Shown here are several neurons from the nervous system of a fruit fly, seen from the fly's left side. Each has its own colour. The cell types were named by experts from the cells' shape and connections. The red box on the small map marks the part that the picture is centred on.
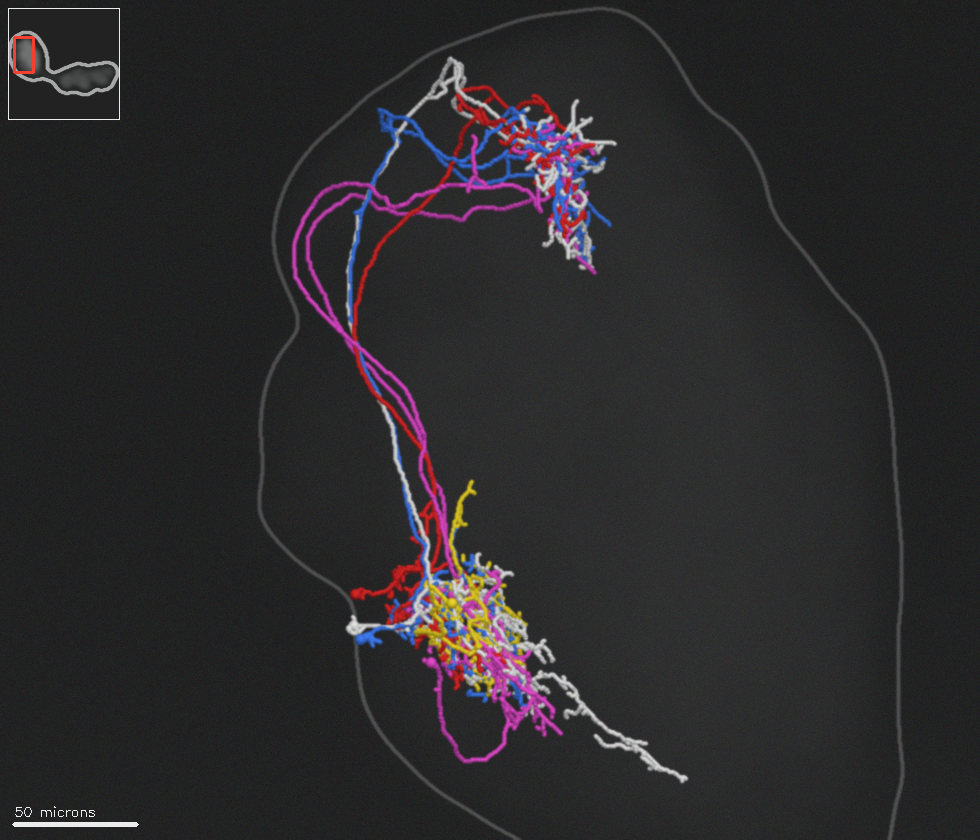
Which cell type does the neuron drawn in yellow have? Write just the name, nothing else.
GNG566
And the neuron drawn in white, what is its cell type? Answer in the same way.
GNG485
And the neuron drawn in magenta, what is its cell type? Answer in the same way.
GNG487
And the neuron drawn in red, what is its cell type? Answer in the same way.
GNG488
